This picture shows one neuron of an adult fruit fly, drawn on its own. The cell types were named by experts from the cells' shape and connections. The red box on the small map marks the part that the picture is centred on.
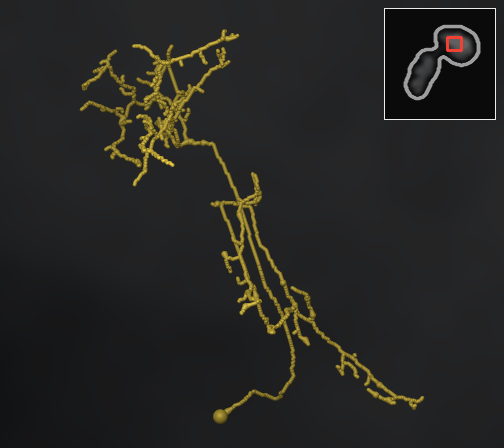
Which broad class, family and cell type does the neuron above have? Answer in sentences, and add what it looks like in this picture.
This is a central-brain intrinsic neuron. Its family is hemilineage DM5_ventral. It is of cell type WED164. The cell body is at the bottom of the picture. The picture shows dozens of branch ends.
